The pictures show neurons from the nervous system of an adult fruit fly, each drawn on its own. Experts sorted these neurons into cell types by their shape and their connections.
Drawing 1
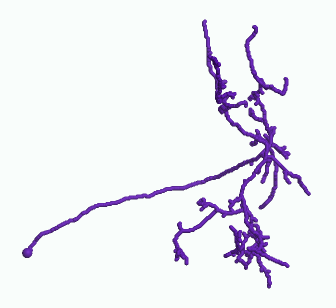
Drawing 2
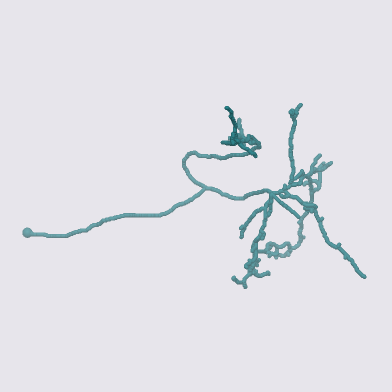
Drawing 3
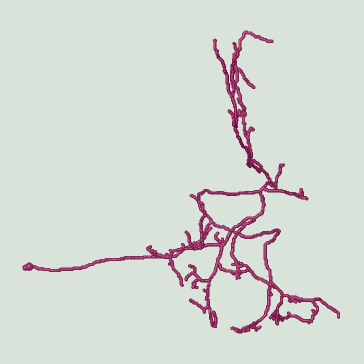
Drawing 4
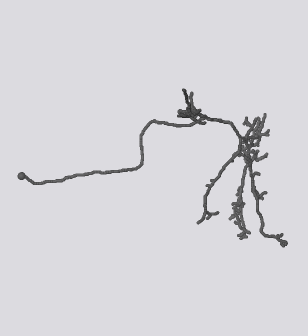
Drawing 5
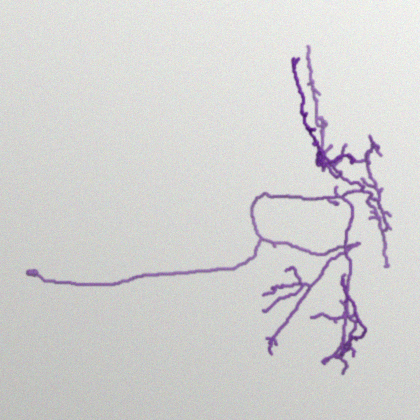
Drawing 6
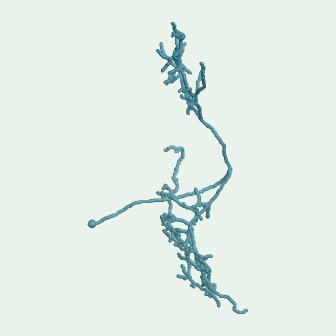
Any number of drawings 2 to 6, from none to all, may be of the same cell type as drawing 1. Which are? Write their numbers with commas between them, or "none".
3, 5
